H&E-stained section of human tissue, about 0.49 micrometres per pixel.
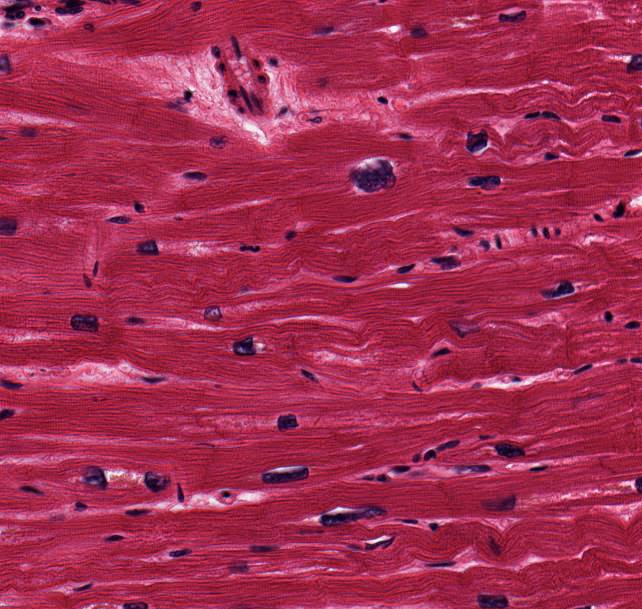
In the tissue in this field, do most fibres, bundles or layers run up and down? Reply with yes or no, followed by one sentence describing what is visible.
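No. Muscle fibres fill the whole field and run roughly horizontally.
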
